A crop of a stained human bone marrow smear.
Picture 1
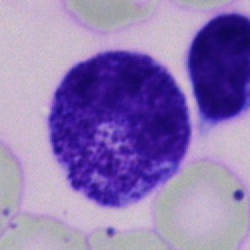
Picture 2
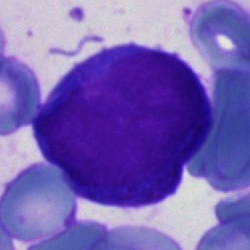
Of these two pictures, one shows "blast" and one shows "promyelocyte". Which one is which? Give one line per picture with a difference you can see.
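Picture 1 is a promyelocyte. The cell is densely packed with coarse dark purple granules.
Picture 2 is a blast. No granules are visible in the cell.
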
